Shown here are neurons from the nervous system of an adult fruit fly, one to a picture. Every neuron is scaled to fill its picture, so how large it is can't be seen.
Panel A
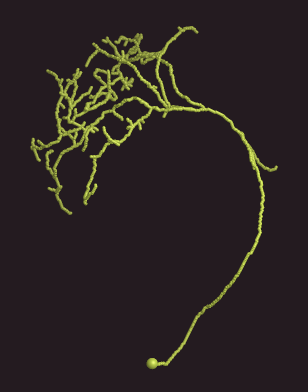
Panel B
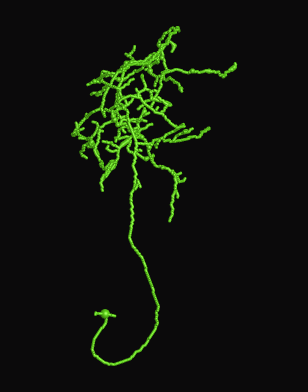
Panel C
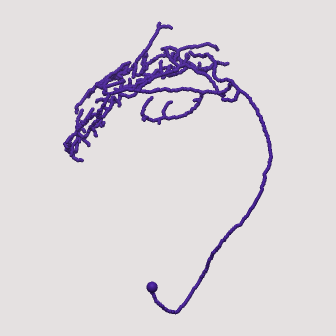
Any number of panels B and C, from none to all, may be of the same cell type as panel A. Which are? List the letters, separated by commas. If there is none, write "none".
C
